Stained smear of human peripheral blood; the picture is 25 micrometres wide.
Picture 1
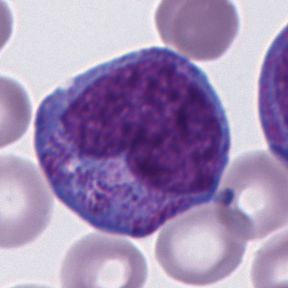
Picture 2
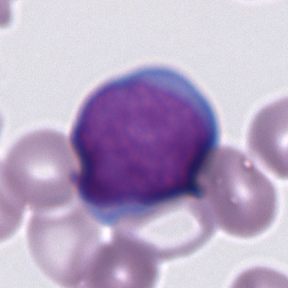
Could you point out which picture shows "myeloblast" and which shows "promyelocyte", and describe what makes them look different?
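So the first one's a promyelocyte and the second's a myeloblast. Easiest to check is the granules: the promyelocyte has fine purple granules scattered through its cytoplasm, while the myeloblast shows none.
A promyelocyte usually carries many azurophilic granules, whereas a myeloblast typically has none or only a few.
Then look at how much of each cell the nucleus takes up. In the myeloblast it's roughly round and not lobed, about 12 micrometres across and filling about 80% of the cell, with the blue cytoplasm just a narrow rim around it.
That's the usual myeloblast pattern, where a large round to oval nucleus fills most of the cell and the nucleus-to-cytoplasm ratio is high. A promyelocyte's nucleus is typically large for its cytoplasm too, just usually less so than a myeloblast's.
In the promyelocyte the nucleus fills the upper and right part of the cell and is indented on its lower side into a kidney shape, with a paler zone of cytoplasm in the indentation. The outlines differ a little as well: the promyelocyte's is smooth with no projections, the myeloblast's slightly angular rather than a smooth circle. The promyelocyte is about 18 micrometres across, and red cells touch it along its lower edge. No vacuoles show in the myeloblast's cytoplasm.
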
